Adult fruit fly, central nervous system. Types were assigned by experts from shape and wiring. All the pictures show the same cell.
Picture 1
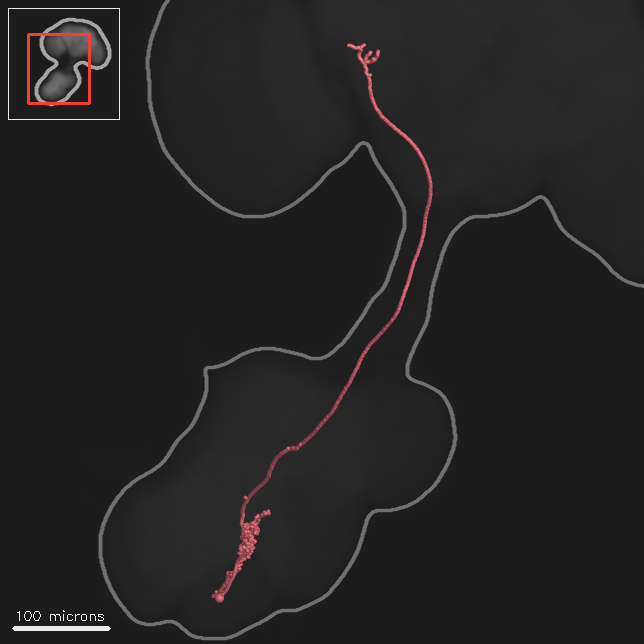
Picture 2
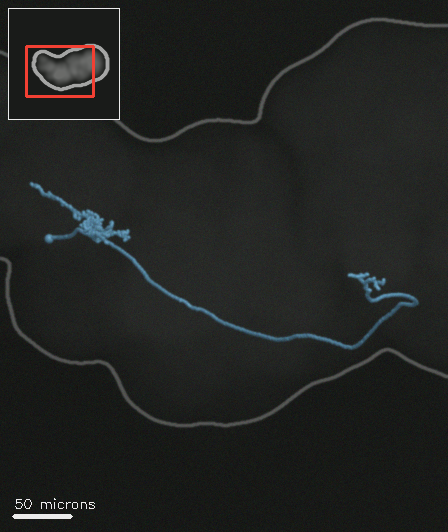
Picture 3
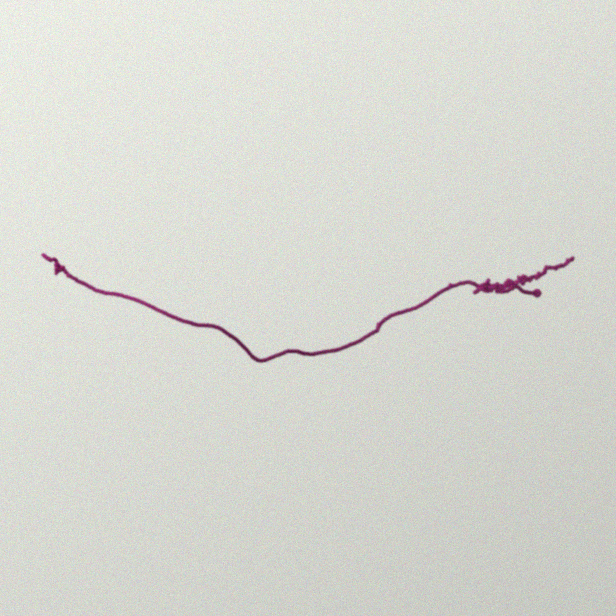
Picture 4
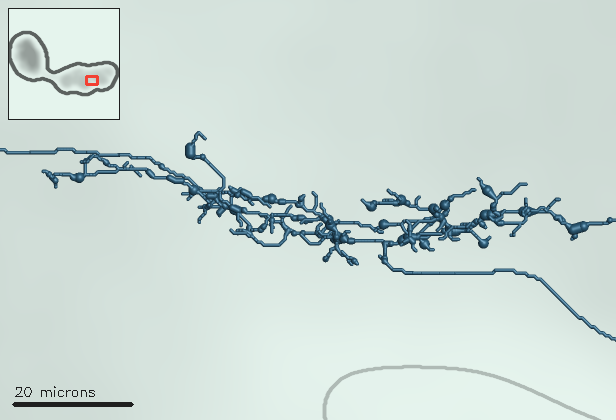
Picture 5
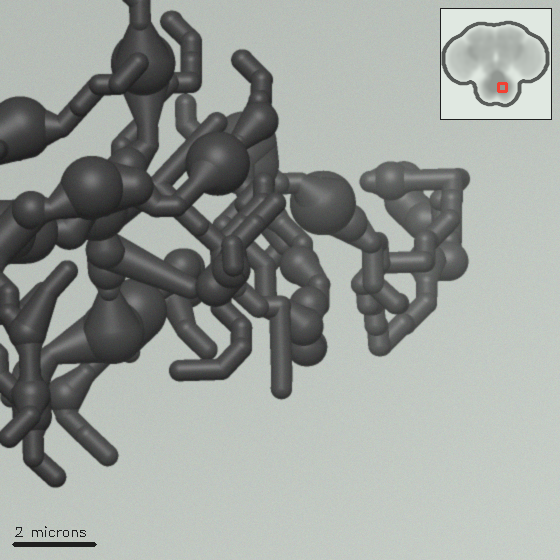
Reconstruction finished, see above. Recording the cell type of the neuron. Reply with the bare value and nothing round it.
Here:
AN10B048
